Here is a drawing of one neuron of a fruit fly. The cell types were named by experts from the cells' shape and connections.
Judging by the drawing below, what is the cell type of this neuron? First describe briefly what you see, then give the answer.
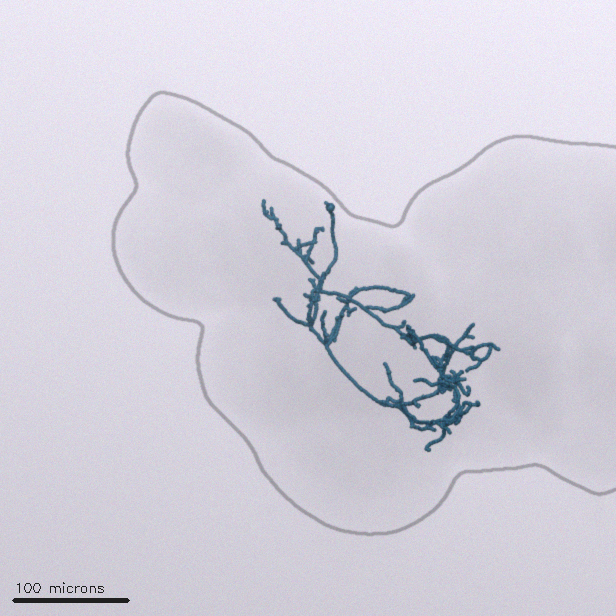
From top to bottom in the picture it spans about 200 microns. As drawn here it is about as wide as it is tall. This is a nerve-cord intrinsic neuron. The cell type is IN17A037.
